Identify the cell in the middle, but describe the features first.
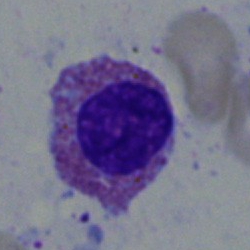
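The cell outline is roughly round but irregular, slightly ragged at the edge. The nucleus is off-centre towards the right, so a wider rim of cytoplasm remains on the left and below. The cytoplasm is moderately abundant and pinkish-purple, with fine reddish-purple granules scattered throughout. The cell is an eosinophil.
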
